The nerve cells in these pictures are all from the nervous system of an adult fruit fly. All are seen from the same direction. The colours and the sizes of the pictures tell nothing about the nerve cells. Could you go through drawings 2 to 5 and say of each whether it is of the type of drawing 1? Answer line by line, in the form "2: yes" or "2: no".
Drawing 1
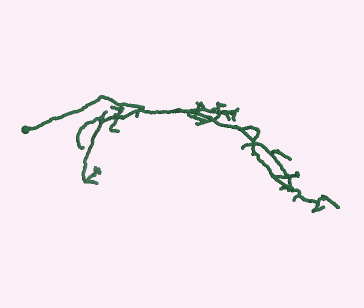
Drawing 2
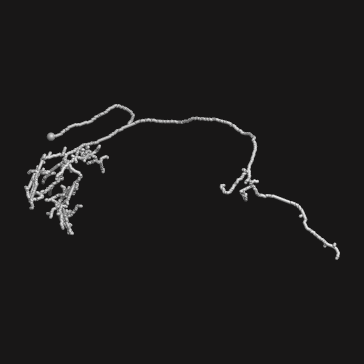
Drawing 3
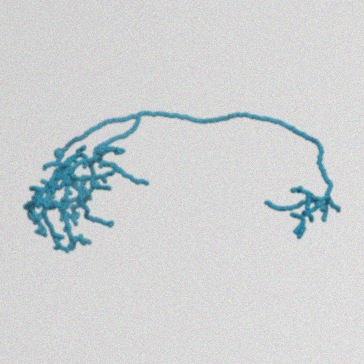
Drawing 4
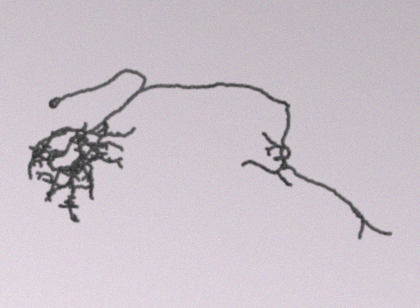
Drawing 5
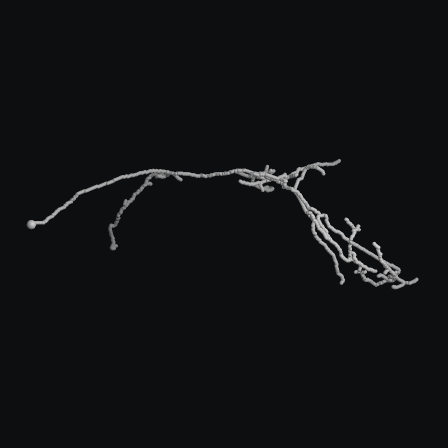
2: no
3: no
4: no
5: yes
